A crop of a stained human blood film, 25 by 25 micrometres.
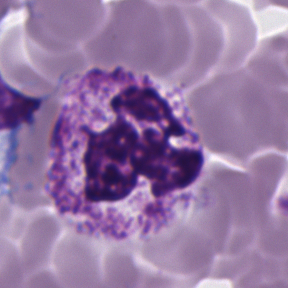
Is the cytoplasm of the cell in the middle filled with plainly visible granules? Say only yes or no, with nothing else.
Yes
